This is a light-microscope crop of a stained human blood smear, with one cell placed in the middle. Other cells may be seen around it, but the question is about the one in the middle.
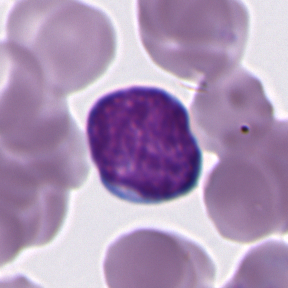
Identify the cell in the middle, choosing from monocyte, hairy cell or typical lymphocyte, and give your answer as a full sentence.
The cell of interest, located centrally, is a typical lymphocyte.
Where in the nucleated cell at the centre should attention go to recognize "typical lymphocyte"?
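Start with the nucleus, which fills nearly the whole of this typical lymphocyte. It is rounded, with no lobes or deep indentation.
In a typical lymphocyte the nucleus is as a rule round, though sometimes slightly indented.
So the shape of this nucleus goes with the name. Beyond it, only a thin crescent of pale blue cytoplasm shows, at the lower left edge.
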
